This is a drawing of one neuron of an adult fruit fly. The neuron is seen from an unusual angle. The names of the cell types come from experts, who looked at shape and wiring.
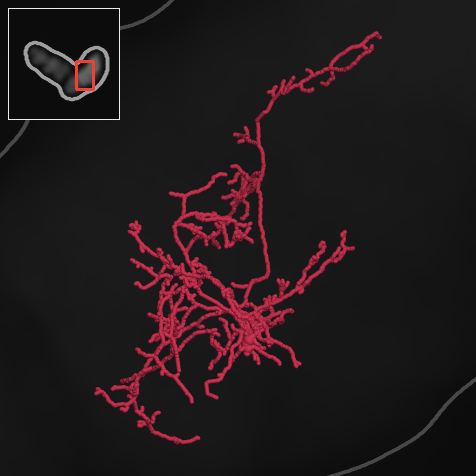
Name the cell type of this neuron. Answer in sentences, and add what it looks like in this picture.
Its cell type is GNG466. This is a central-brain intrinsic neuron. The picture shows dozens of branch ends. In this view it is taller than it is wide.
